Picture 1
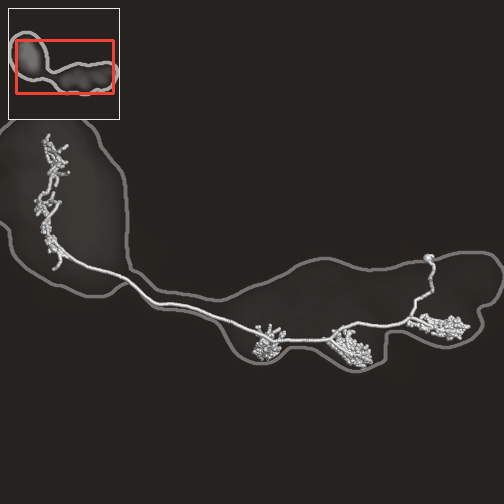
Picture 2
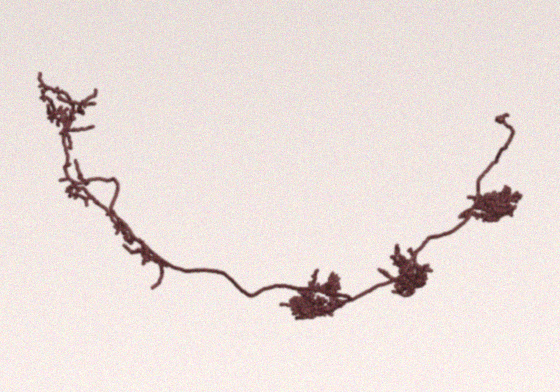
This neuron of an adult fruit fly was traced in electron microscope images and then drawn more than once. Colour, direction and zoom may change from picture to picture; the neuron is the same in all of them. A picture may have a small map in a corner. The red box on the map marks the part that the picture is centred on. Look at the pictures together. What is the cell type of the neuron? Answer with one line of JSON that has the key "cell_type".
{"cell_type": "AN09B004"}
